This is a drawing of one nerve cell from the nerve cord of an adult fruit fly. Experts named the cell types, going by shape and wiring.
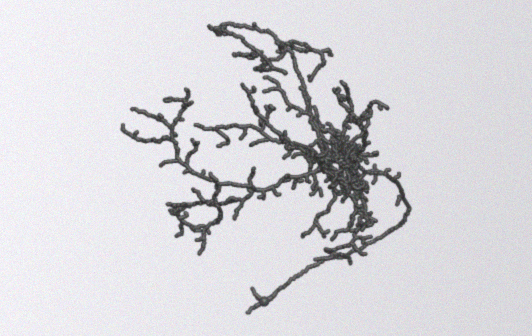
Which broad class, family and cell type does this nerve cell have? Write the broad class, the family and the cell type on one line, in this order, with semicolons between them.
nerve-cord intrinsic neuron; hemilineage 04B; IN04B092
